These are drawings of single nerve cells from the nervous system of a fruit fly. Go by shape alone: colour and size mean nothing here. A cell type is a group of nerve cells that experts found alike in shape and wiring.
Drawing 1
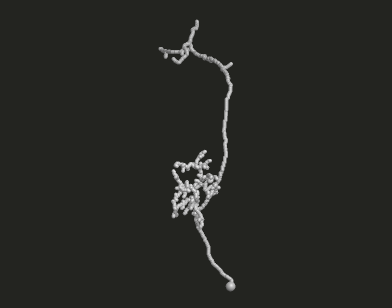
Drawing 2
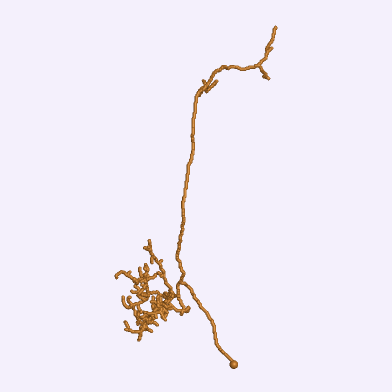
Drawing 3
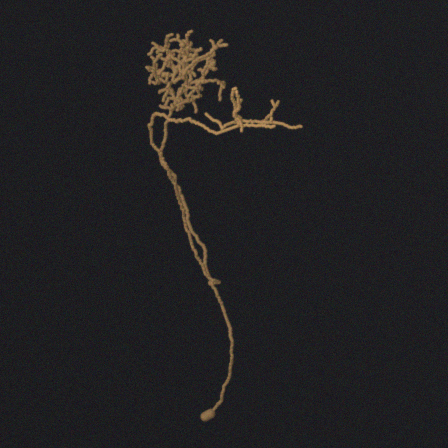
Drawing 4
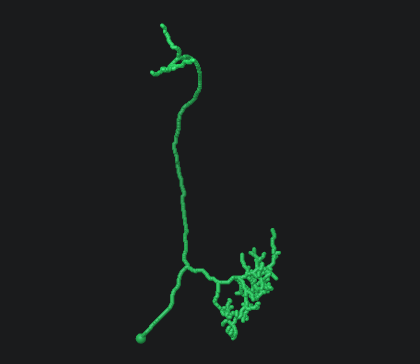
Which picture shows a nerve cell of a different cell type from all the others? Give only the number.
3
